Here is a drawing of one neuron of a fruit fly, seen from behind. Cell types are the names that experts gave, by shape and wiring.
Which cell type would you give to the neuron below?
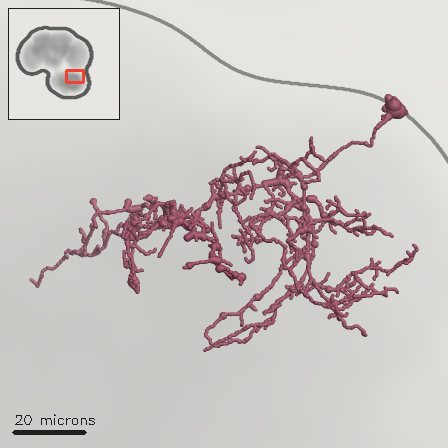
INXXX331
